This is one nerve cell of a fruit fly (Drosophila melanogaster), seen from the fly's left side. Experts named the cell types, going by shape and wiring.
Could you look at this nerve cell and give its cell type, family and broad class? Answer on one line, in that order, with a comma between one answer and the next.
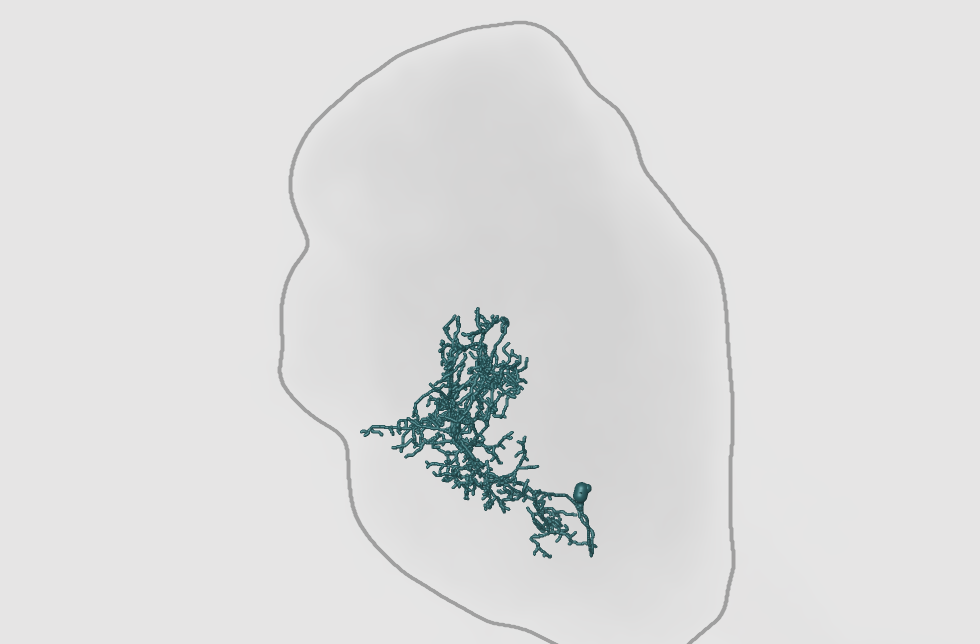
AVLP609, hemilineage 07B, central-brain intrinsic neuron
